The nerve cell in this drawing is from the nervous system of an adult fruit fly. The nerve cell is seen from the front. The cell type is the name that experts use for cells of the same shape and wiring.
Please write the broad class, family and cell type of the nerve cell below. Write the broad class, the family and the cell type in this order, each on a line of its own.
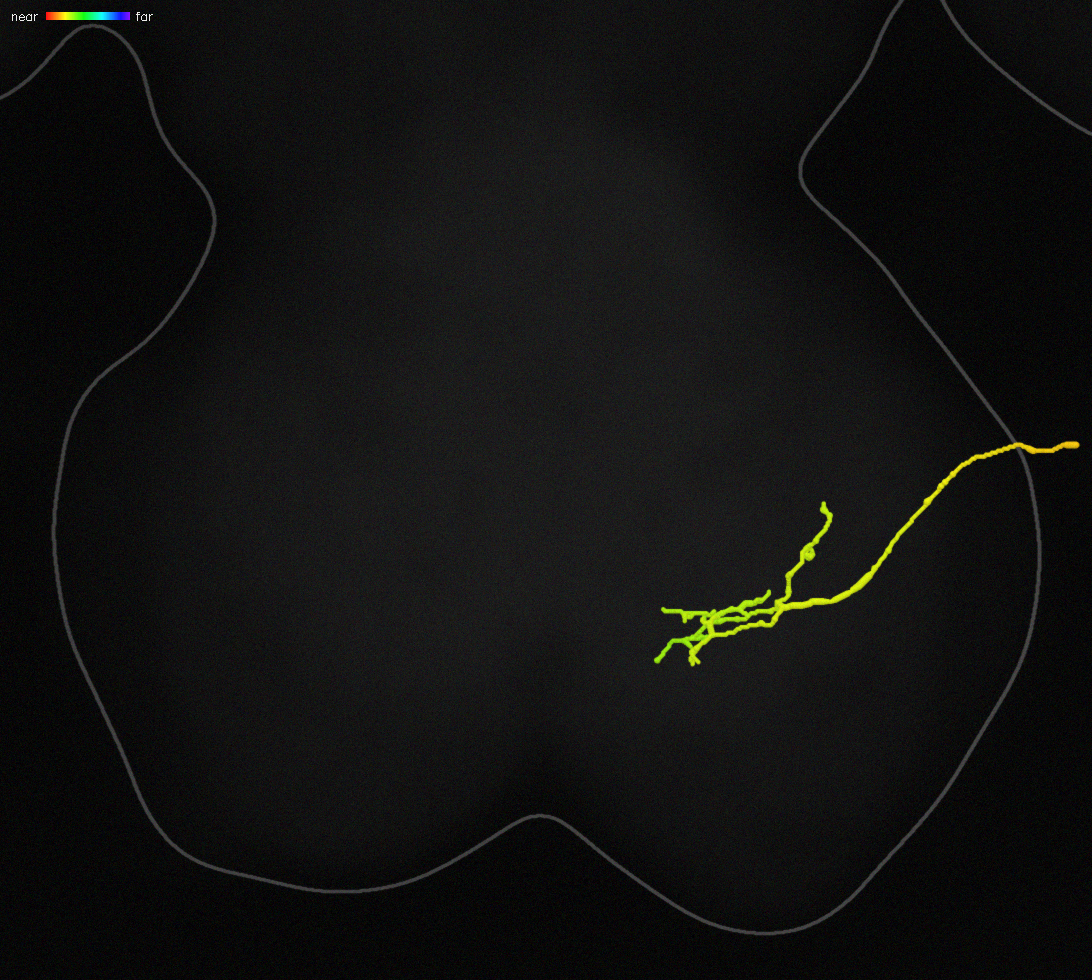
sensory neuron entering the nerve cord
class mechanosensory tactile
SNta14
